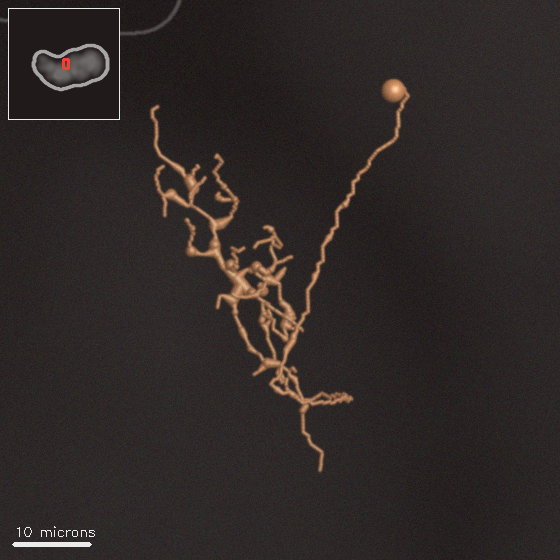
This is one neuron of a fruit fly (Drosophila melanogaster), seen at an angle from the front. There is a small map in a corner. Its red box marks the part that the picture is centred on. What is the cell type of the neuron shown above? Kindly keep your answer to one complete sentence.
As its cell type, this neuron has Dm-DRA2.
